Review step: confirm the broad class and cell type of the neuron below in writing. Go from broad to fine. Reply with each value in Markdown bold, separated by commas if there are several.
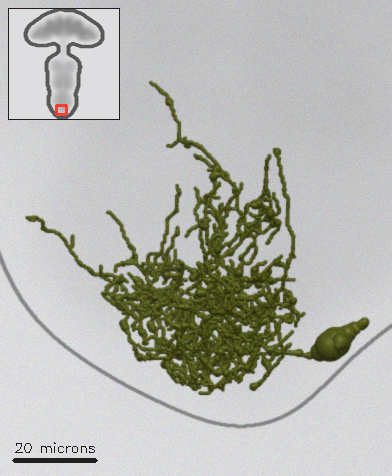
**nerve-cord intrinsic neuron**, **INXXX184**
